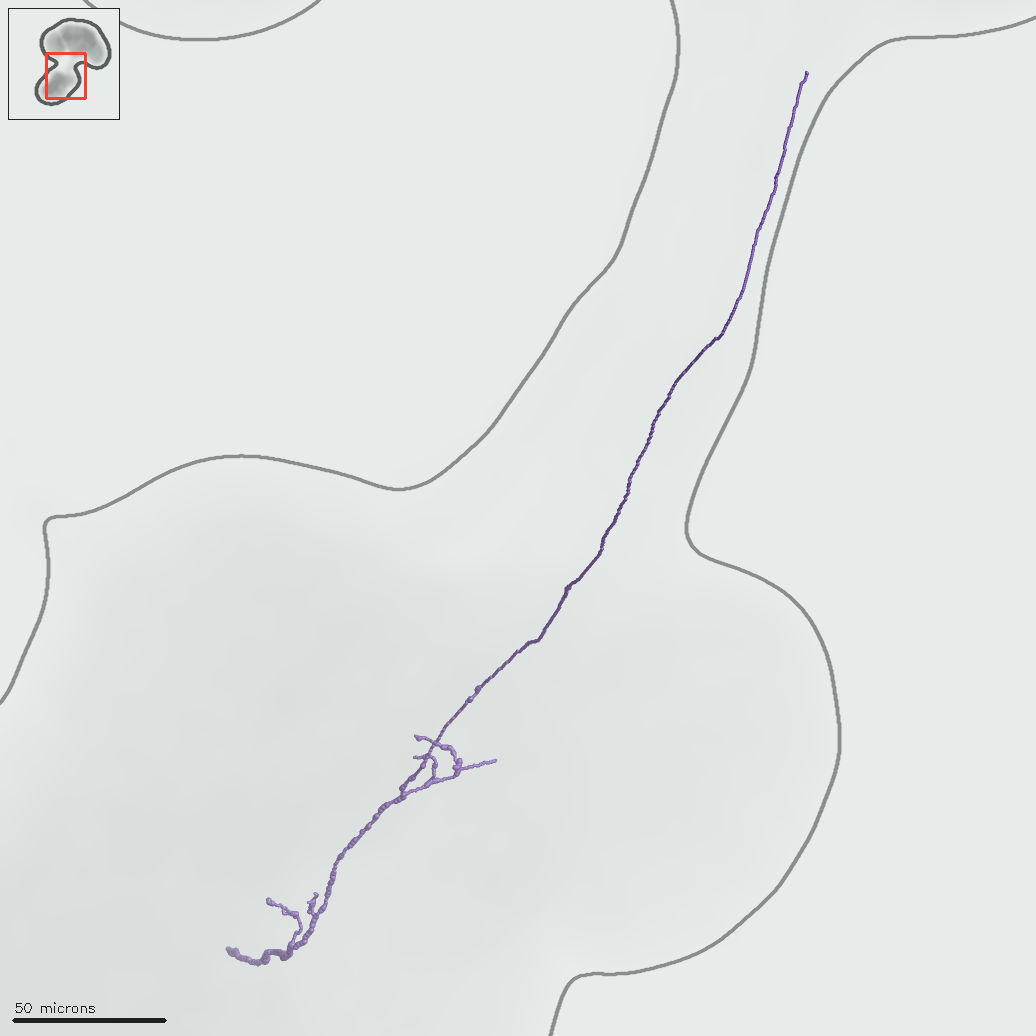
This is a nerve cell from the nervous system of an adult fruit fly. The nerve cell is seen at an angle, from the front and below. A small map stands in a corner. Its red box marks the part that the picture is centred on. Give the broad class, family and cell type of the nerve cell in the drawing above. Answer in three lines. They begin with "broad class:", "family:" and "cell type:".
broad class: sensory neuron ascending to the brain
family: class mechanosensory proprioceptive
cell type: SApp01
